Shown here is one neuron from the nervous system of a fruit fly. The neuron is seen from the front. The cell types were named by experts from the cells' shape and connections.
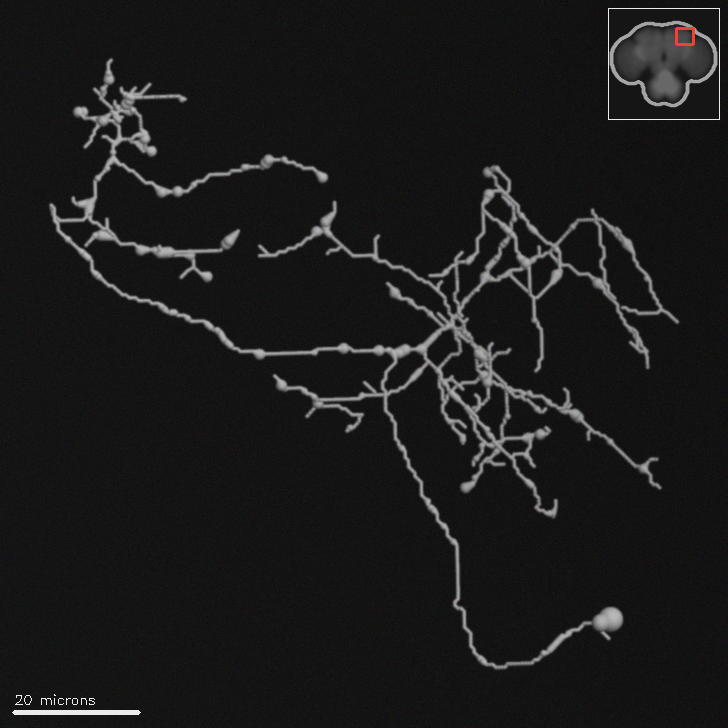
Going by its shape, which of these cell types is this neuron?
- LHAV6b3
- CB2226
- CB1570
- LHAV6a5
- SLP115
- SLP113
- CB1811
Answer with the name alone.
CB2226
